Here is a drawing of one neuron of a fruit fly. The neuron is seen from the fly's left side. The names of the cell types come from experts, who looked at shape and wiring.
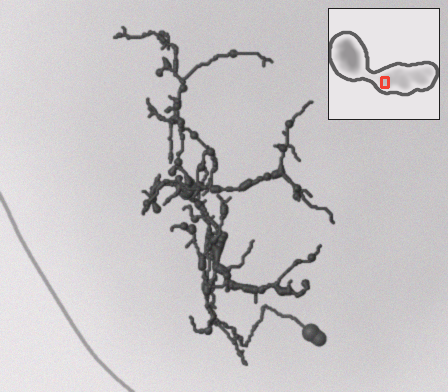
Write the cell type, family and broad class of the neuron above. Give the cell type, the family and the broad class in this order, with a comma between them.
IN13B075, hemilineage 13B, nerve-cord intrinsic neuron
